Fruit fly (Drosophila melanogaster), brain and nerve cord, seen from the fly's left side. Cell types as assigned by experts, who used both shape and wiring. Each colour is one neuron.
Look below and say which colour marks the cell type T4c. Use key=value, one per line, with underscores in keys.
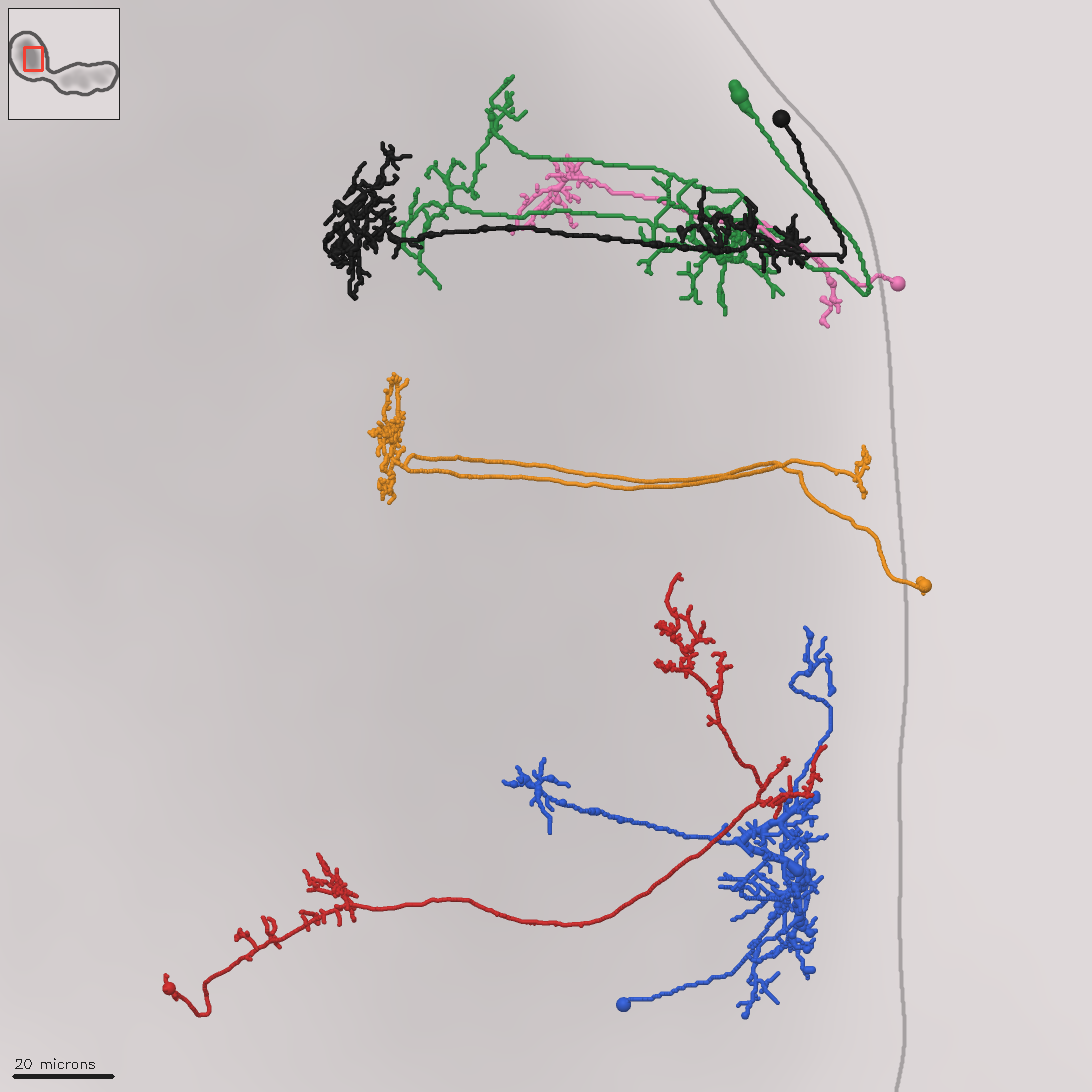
colour=pink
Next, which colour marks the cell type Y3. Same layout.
colour=black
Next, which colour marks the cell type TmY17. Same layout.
colour=red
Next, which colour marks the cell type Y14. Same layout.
colour=green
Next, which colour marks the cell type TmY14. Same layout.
colour=blue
